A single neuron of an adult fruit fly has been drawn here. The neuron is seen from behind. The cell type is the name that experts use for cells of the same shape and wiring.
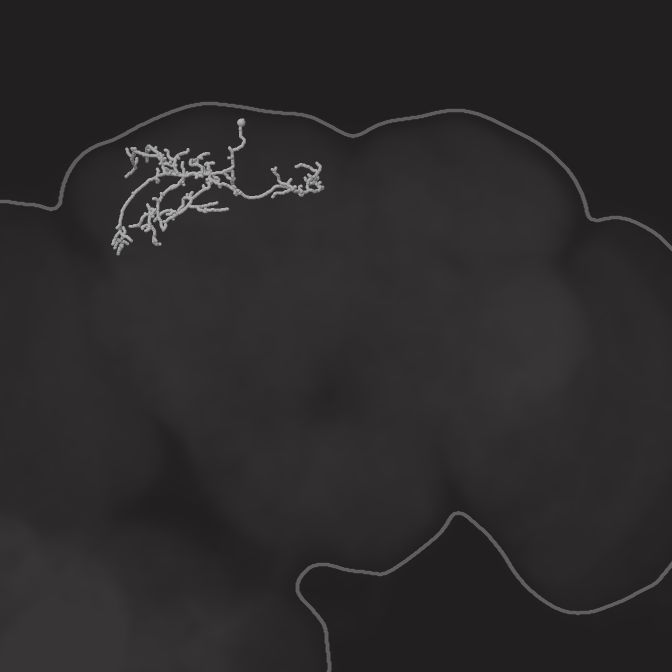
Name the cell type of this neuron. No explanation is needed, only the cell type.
SLP412_a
